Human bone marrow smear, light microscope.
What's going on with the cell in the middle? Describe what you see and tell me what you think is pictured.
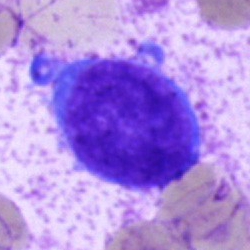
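Oval cell, long axis upper left to lower right. Thin rim of deep blue cytoplasm, widest on the left. Two small loop-shaped blue blebs project from the upper edge. Cell: blast.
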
